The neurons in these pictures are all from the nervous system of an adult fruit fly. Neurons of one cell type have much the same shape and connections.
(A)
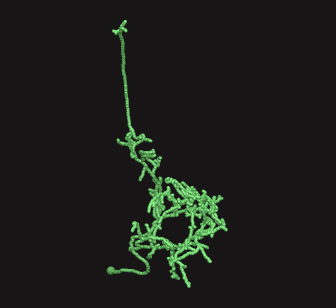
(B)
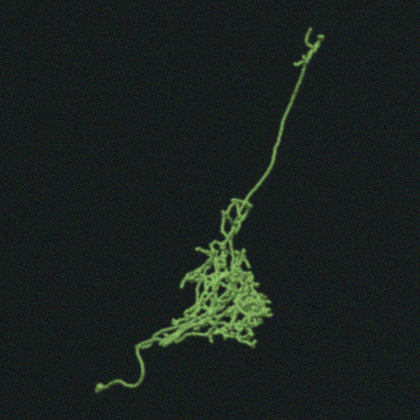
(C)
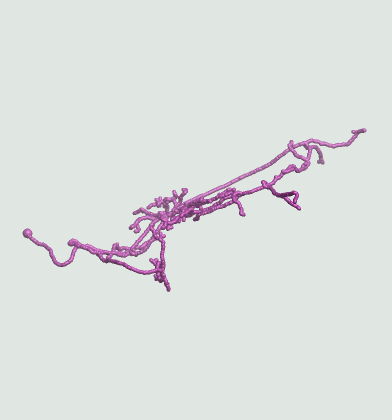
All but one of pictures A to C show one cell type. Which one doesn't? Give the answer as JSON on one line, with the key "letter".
{"letter": "C"}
